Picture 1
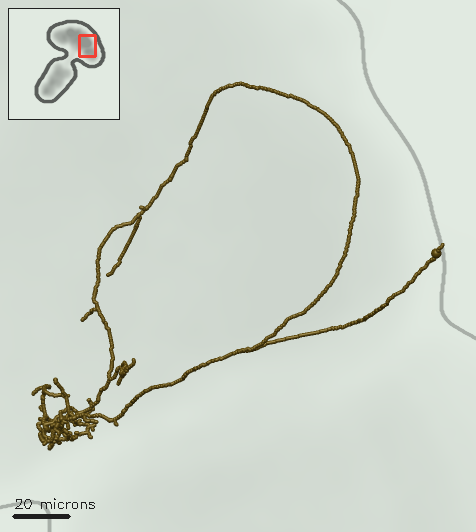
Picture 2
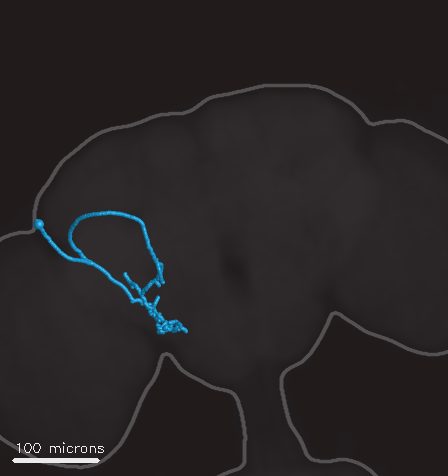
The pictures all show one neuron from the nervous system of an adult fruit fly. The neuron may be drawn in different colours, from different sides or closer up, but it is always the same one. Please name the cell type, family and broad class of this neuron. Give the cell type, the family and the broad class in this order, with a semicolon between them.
WED037; hemilineage SLPa&l1_lateral; central-brain intrinsic neuron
